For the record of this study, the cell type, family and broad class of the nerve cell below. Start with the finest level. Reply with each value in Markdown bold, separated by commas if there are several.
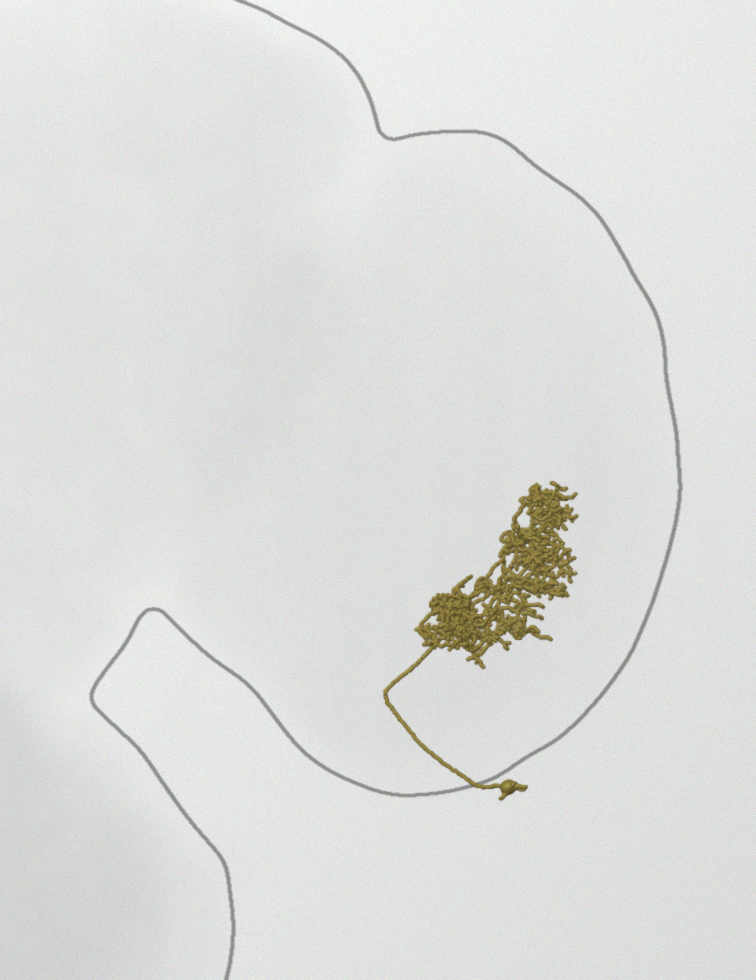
**Pm3**, **Pm**, **optic-lobe intrinsic neuron**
